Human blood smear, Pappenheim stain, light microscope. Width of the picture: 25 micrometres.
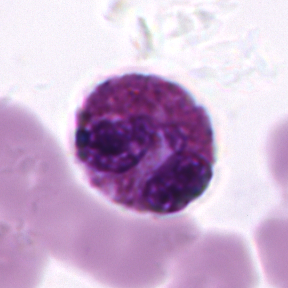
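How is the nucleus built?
Two separate rounded lobes, one at the left, one at the lower right.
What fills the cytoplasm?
Densely packed reddish granules; the upper part holds granular cytoplasm with no nucleus in it.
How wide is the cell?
About 13 micrometres.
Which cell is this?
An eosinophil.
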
